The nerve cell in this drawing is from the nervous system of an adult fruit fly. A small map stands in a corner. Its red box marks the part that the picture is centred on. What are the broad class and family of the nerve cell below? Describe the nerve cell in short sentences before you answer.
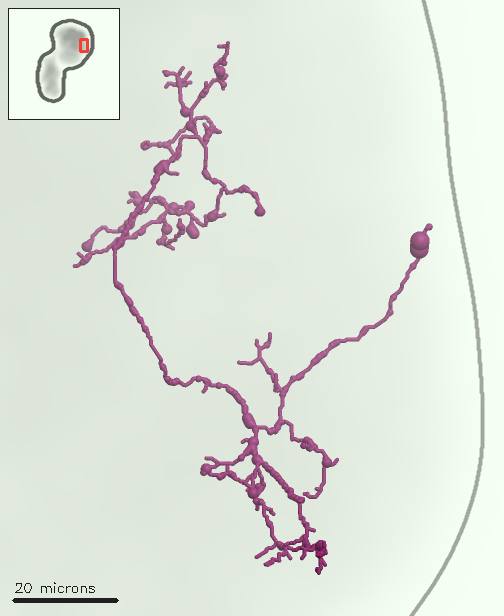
The cell body can be seen on the right of the picture. From top to bottom in the picture it spans about 100 microns. Dozens of branch ends can be seen. This is a central-brain intrinsic neuron. The family is hemilineage CLp1.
